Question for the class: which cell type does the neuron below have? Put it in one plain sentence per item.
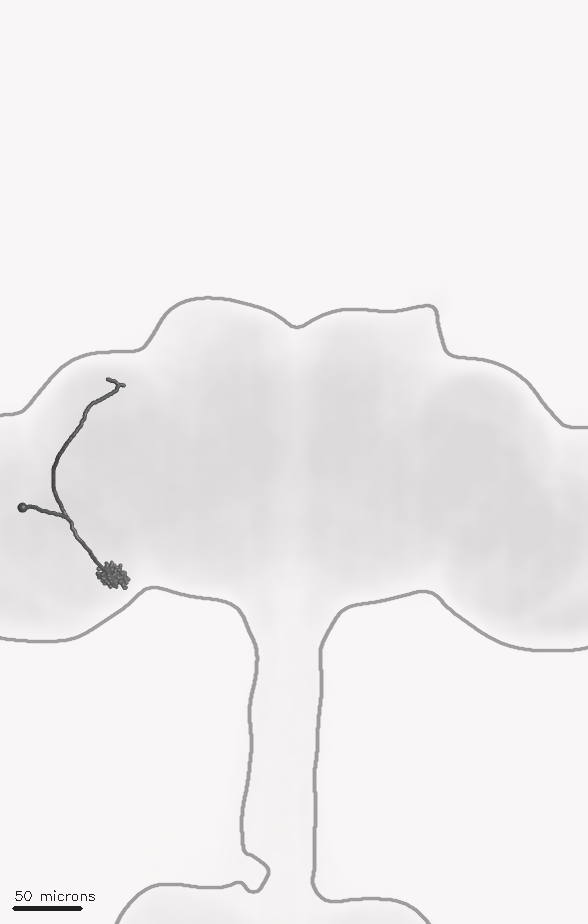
The cell type is LC10b.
